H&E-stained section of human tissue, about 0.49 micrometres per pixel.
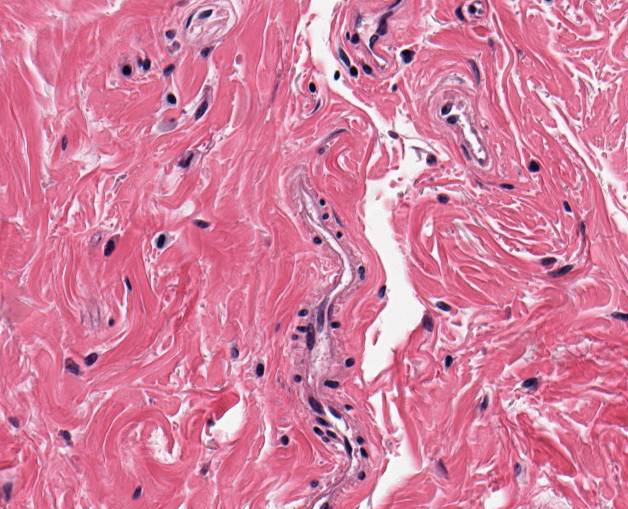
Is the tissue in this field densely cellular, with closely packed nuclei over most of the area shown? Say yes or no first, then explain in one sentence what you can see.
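No. Sparse small dark oval to spindle nuclei lie scattered between the collagen bundles.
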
